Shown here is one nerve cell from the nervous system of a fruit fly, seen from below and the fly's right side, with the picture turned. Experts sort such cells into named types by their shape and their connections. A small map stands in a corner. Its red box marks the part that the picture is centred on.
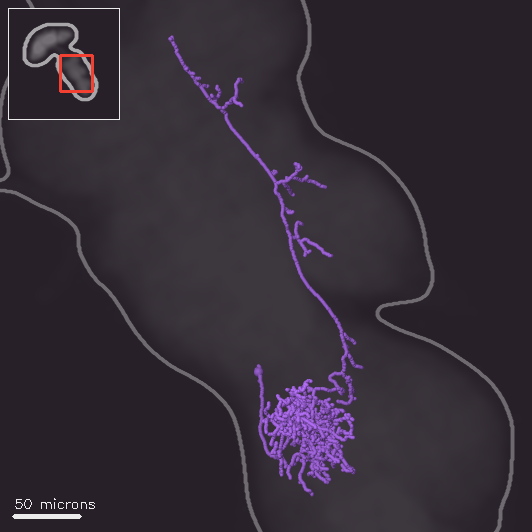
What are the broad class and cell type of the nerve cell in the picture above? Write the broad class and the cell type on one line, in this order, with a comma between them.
nerve-cord intrinsic neuron, INXXX104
